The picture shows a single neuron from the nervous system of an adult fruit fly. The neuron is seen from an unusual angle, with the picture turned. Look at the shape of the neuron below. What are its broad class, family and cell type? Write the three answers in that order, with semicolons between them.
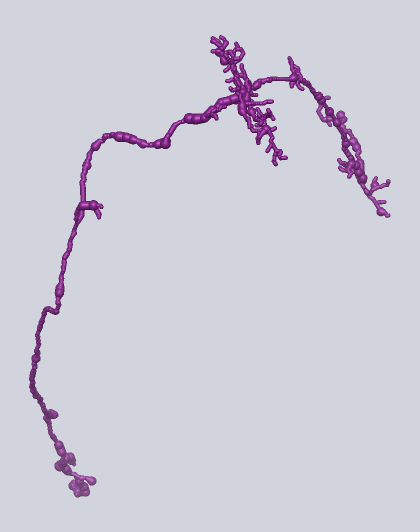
visual projection neuron; LLPC; LLPC2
